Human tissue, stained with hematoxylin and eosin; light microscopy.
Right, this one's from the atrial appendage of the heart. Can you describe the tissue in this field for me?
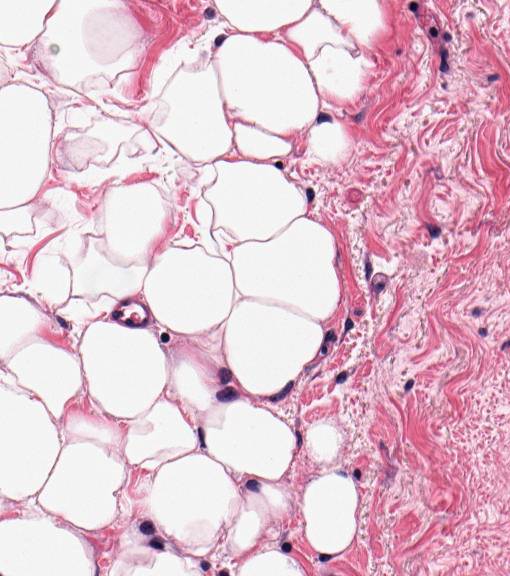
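First, fat cells fill the left and centre, and dense collagenous connective tissue occupies the right side. Second, the adipocyte nuclei are dark, flattened and pressed against the cell edge. Third, the collagen on the right lies in wavy, strongly eosinophilic bundles. Finally, a band of looser, finely fibrillar connective tissue lies between the fat and the dense collagen.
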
